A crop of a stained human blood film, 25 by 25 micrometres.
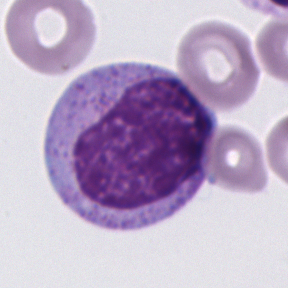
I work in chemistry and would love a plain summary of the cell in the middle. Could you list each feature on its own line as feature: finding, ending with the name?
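Outline: round and smooth
Size: about 15 micrometres across
Nucleus: toward the right of the cell; about 60% of the cell's area
Cytoplasm: pale lilac-blue rim, broadest on the left side of the nucleus
Granules: many, small, dark purple
Name: myelocyte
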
